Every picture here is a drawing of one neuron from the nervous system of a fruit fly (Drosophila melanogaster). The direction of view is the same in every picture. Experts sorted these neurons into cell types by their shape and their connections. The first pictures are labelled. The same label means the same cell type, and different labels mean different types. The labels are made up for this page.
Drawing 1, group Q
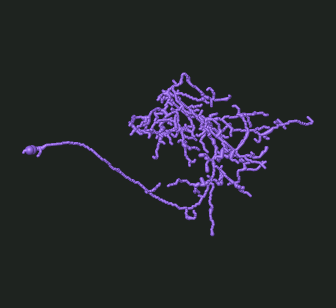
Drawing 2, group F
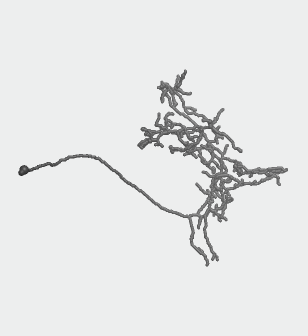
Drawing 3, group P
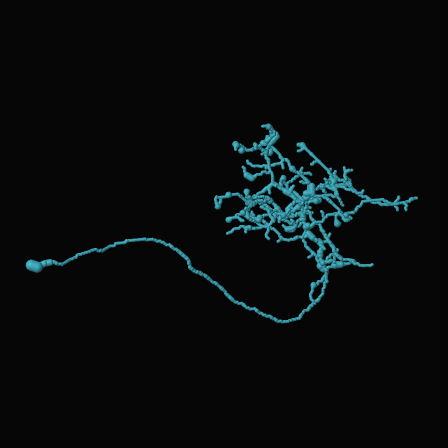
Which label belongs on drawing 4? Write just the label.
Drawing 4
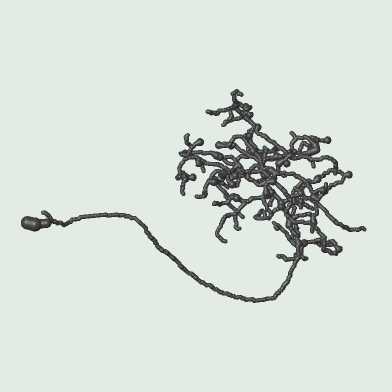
group P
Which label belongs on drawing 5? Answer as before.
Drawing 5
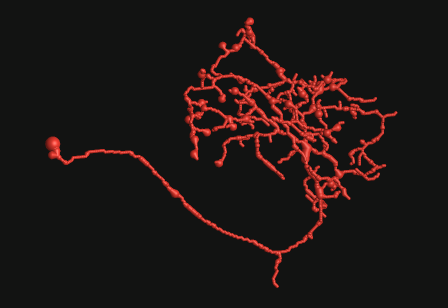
group P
